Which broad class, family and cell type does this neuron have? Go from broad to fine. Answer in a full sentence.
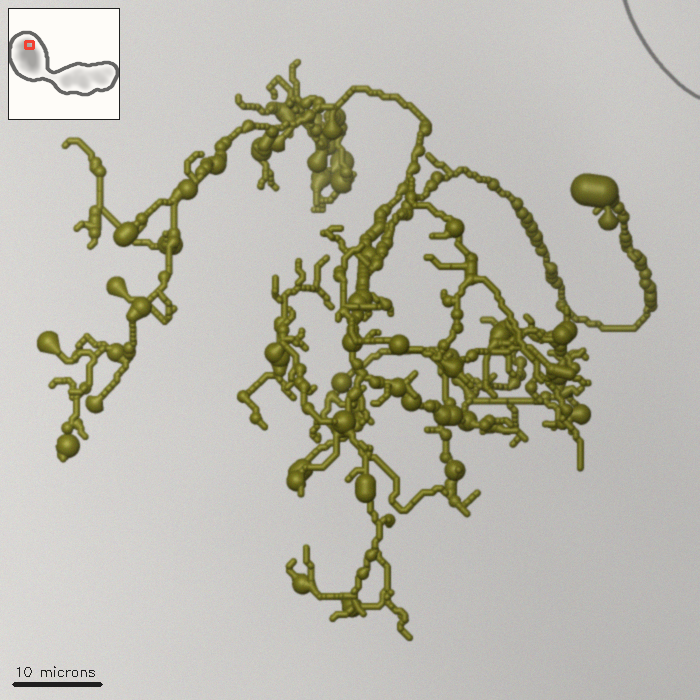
A central-brain intrinsic neuron of hemilineage LHp2, type LHPV6a1.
